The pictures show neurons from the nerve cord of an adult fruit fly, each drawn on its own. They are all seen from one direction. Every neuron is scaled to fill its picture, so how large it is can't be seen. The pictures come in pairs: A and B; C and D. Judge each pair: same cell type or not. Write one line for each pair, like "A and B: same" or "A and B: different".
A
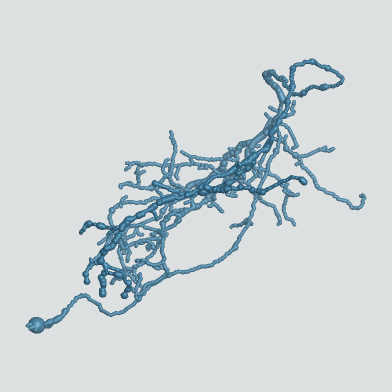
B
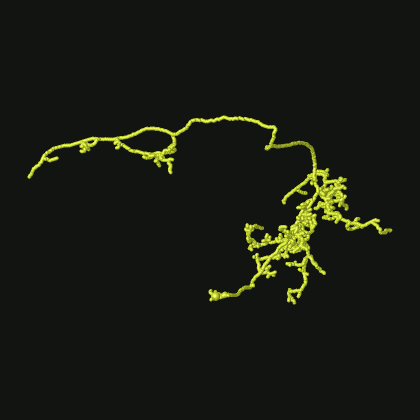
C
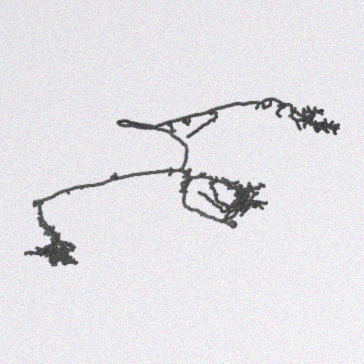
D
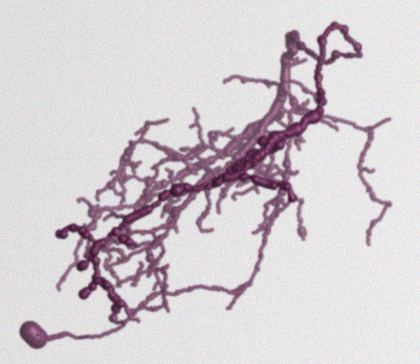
A and B: different
C and D: different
